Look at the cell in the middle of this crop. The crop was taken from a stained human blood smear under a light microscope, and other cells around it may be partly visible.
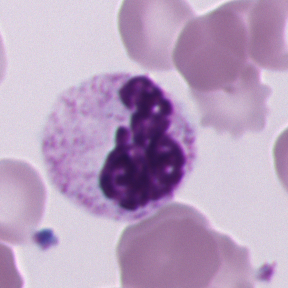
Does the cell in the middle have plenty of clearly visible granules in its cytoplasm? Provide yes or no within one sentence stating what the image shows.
Yes, this cell has a cytoplasm with many visible granules.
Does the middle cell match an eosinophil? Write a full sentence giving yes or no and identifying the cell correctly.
No, it is a segmented neutrophil that sits in the middle, not an eosinophil.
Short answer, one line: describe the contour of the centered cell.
Edge check done: smooth outline, no projections present.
